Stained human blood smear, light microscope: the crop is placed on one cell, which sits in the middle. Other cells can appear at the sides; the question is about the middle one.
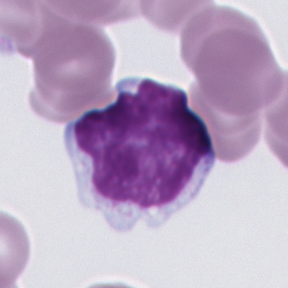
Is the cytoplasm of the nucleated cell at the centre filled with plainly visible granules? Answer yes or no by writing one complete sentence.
No, in the cell's cytoplasm no granules are visible.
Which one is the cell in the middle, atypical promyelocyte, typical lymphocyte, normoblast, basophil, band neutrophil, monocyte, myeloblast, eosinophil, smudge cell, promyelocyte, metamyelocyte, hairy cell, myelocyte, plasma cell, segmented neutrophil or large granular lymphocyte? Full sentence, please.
This crop's central cell is a large granular lymphocyte.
